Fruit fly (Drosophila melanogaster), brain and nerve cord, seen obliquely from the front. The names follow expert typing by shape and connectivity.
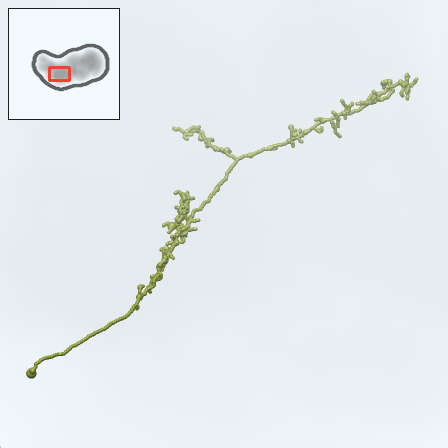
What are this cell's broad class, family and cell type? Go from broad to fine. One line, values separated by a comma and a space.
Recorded: optic-lobe intrinsic neuron, TmY, TmY5a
